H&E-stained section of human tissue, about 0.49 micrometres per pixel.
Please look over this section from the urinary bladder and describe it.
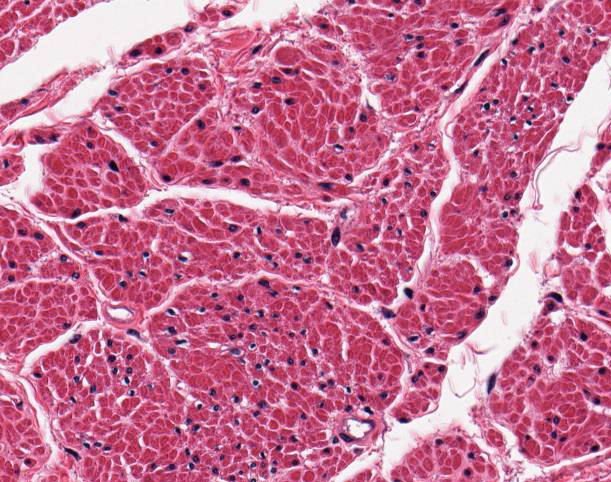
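The muscle cells are seen as small, rounded to polygonal profiles, closely packed. Their cytoplasm stains deep pink. A nucleus is present in only a minority of profiles; where present, it is dark, round to oval and centrally placed.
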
